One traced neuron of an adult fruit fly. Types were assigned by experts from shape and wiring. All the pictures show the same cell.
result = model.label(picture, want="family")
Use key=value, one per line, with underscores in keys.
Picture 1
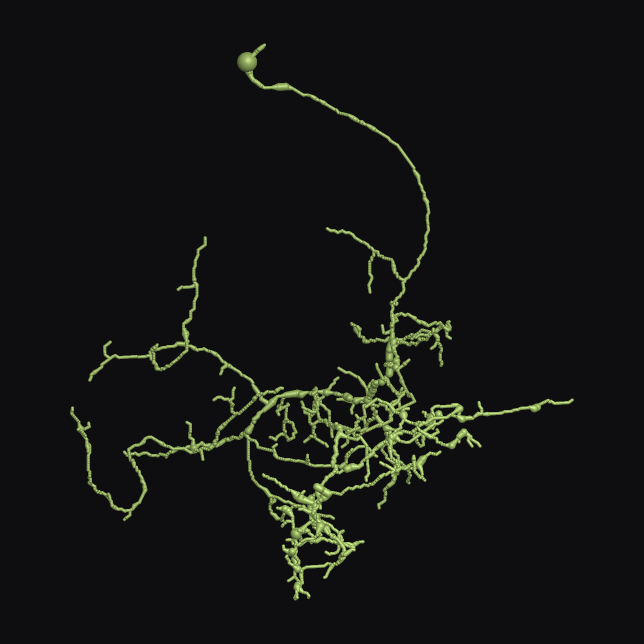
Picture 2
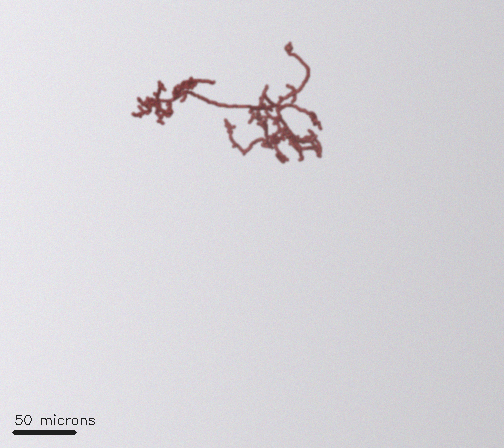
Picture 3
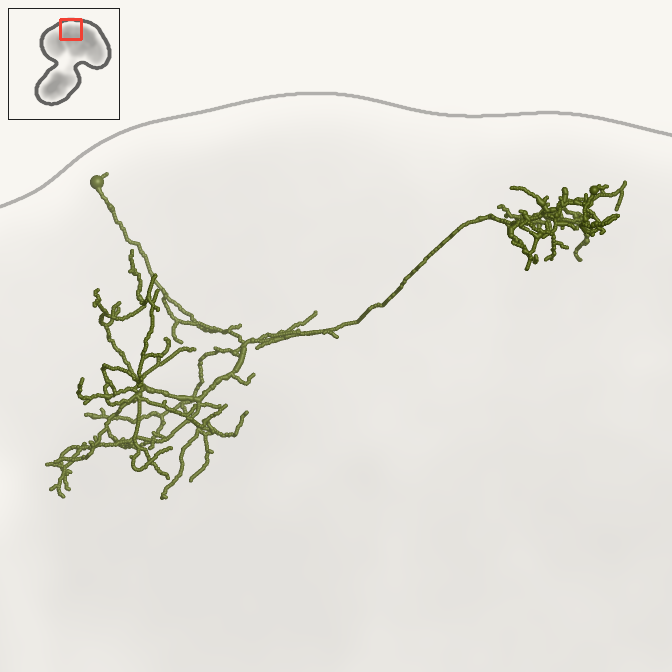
family=hemilineage SLPad1_posterior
